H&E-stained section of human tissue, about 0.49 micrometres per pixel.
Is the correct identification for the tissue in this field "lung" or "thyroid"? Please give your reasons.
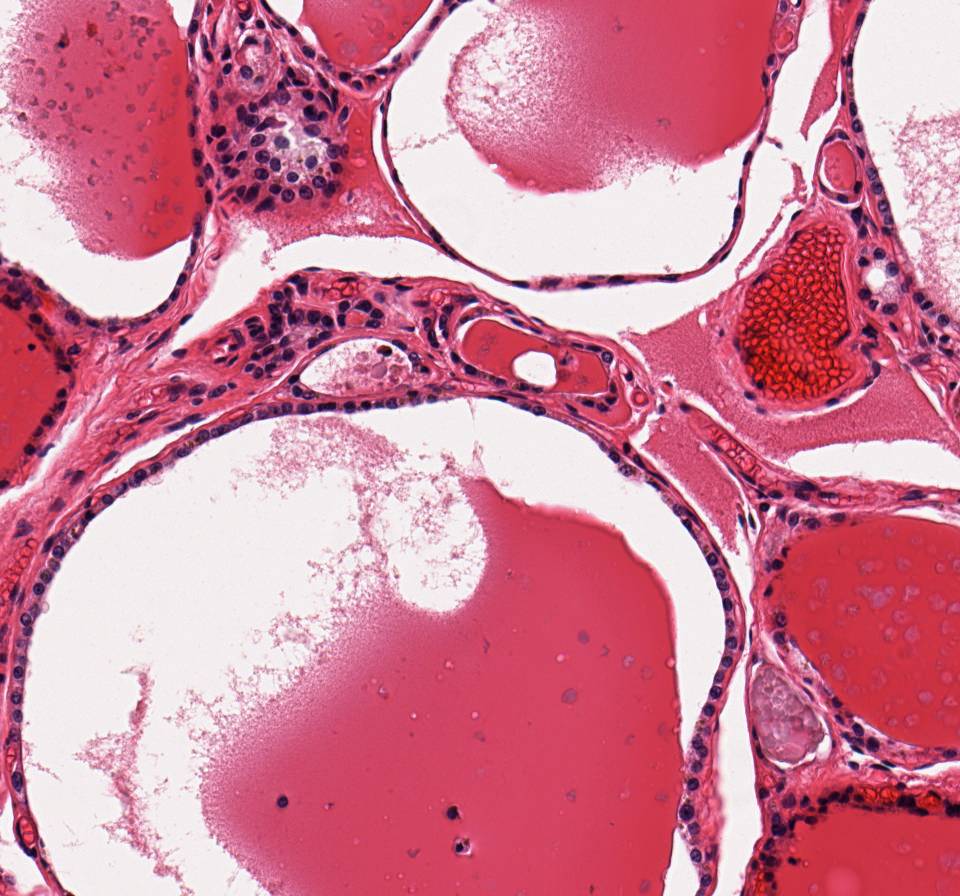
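Thyroid. Small follicles with cuboidal lining cells sit in the septa, clearest upper left and centre.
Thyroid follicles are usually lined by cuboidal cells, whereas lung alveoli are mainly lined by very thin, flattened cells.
Closely packed, rounded follicles of widely varying size fill the field; the largest is lower left. Large follicles: single layer of flattened cells. Lining nuclei small, dark, in one row without overlap.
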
